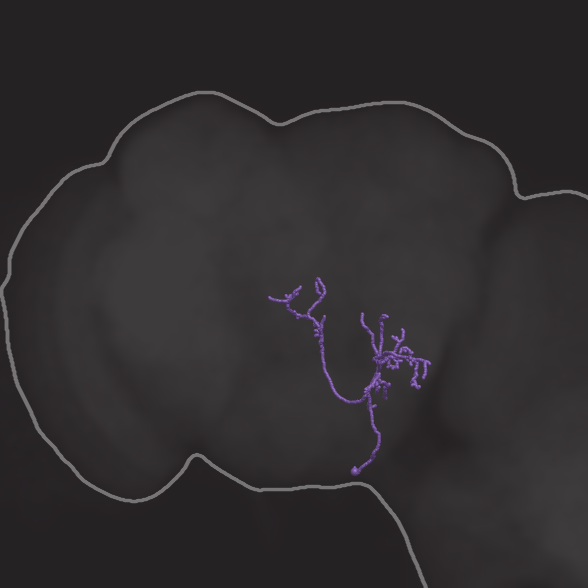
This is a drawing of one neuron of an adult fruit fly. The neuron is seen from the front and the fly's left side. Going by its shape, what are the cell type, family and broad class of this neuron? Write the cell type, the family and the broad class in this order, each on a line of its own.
GNG413
hemilineage LB3
central-brain intrinsic neuron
